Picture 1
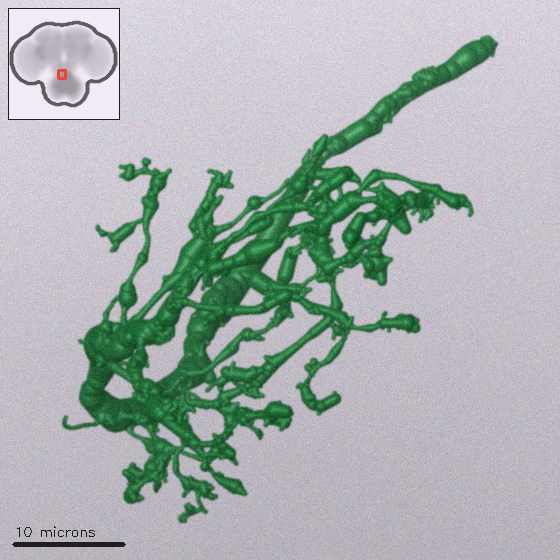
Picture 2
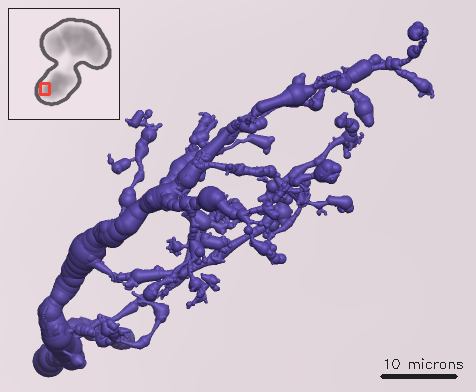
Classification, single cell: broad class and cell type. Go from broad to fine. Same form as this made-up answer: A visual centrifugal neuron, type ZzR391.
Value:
A sensory neuron entering the nerve cord, type SNxx11.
